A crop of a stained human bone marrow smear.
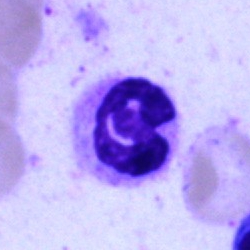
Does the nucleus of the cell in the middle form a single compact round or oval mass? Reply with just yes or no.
No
